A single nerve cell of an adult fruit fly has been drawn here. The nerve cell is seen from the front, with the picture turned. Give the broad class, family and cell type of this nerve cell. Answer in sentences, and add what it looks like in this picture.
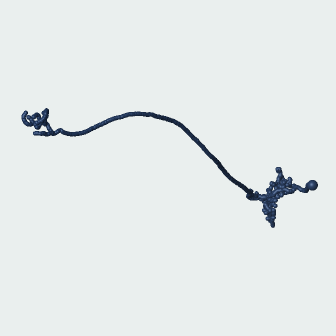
Its broad class is ascending neuron. Its family is hemilineage 10B. The cell type is AN10B029. The cell body is on the right of the picture. As drawn here it is more than twice as wide as it is tall.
